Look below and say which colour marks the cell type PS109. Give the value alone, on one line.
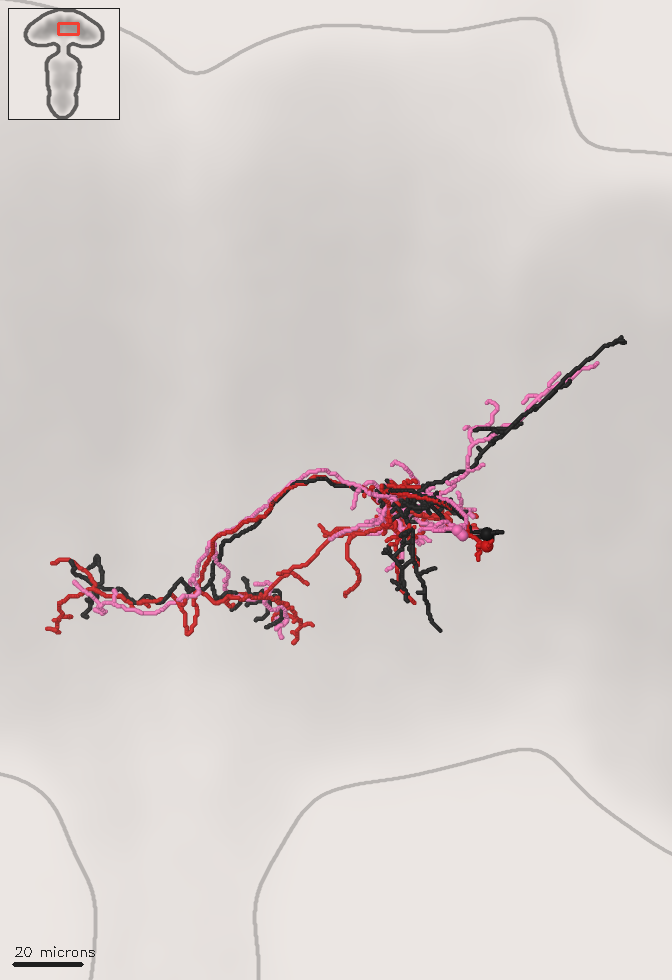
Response: red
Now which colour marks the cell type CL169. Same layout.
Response: pink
